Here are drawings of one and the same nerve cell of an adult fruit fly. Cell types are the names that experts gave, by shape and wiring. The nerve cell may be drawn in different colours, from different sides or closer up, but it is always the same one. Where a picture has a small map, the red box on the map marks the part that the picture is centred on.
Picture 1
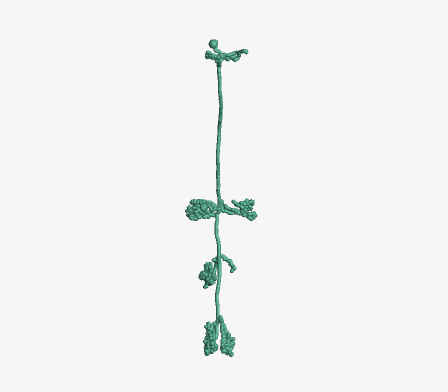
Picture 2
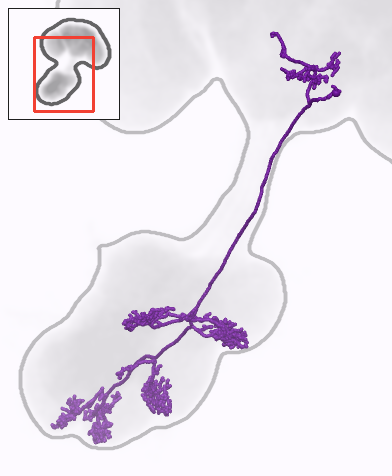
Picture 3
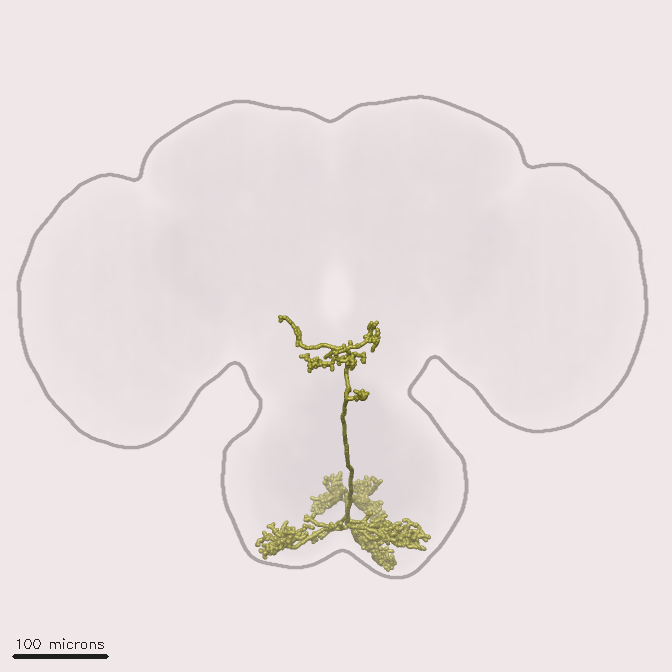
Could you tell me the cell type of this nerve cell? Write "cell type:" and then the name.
cell type: DNxl114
